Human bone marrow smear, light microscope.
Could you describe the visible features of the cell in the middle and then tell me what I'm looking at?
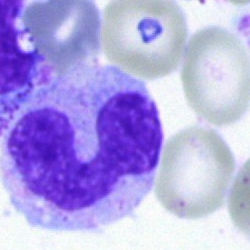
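Start with the middle cell's edge: roughly round and smooth. The nucleus bends into a U whose indentation opens upward. A broad band of nuclear material, not a thin strand, joins its two arms. The chromatin is dark purple and coarsely clumped. This cell is a band neutrophil.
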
